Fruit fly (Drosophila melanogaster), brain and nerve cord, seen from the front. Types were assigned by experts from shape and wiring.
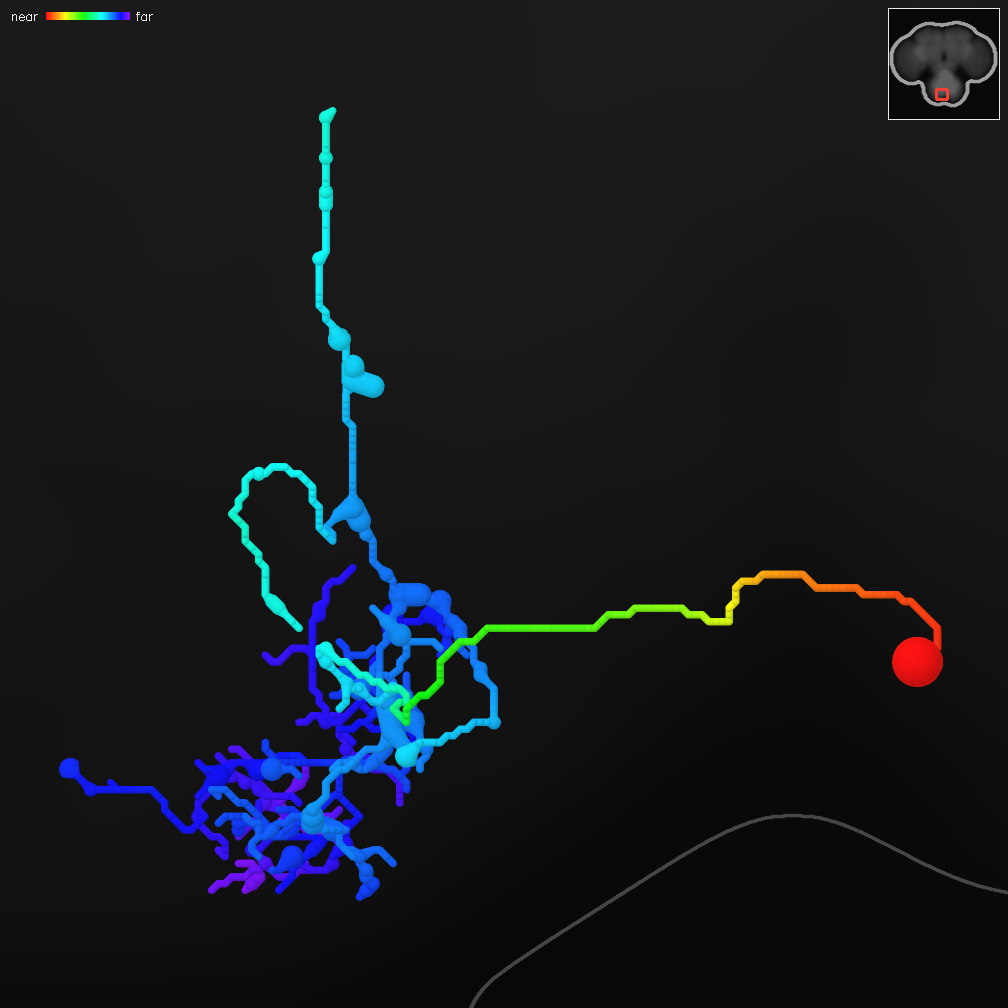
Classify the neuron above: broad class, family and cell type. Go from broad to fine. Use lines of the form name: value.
broad class: nerve-cord intrinsic neuron
family: hemilineage 14A
cell type: IN14A118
